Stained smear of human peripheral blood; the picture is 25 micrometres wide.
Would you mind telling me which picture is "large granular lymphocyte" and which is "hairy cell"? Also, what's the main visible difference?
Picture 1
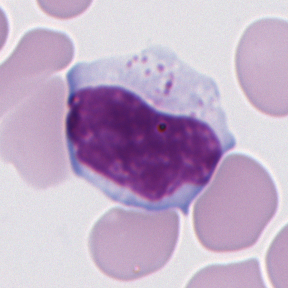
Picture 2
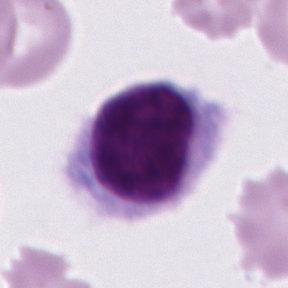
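Picture 1 shows a large granular lymphocyte; picture 2 shows a hairy cell. Compare the edges: picture 1 has an irregular, somewhat angular outline, while picture 2 has fine, hair-like wisps of cytoplasm projecting most clearly on the left and lower left. In picture 1, a small group of reddish-purple granules lies in the cytoplasm above the nucleus.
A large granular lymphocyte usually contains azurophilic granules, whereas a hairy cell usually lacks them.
Picture 1 has pale blue-grey cytoplasm, widest above the nucleus; in picture 2 the rim is widest on the left and lower left and thinnest at the top. Both have dark purple chromatin, coarsely mottled in picture 1 but dense throughout in picture 2, with only faint paler streaks. Picture 2's nucleus is a single rounded mass without lobes or indentation, about 10 by 9 micrometres and filling about 60% of the cell's area; picture 1's measures about 14 by 8 micrometres.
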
